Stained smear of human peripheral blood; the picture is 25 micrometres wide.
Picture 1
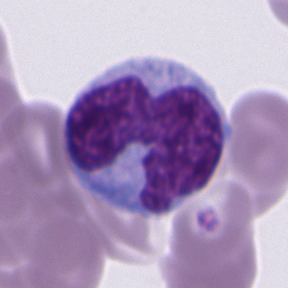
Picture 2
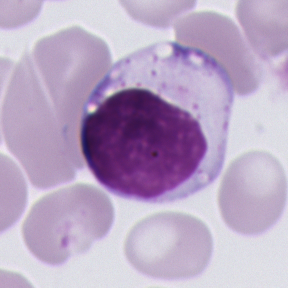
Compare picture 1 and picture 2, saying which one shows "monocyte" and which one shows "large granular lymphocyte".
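The monocyte is in picture 1 and the large granular lymphocyte in picture 2. Both cells have a roughly round outline with a smooth edge. The monocyte measures about 14 micrometres across, and its nucleus fills about 70% of the cell's area. Its cytoplasm is pale greyish-blue, without coarse granules or clear vacuoles, and red cells press against it on the left and right.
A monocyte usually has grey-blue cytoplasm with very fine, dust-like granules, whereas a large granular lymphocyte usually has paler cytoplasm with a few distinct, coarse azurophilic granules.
In the large granular lymphocyte, the cytoplasm is very pale greyish blue and forms a broad crescent on the upper right side of the nucleus. Its nucleus, about 11 by 9 micrometres, is round to oval, with no indentation or lobes. The chromatin is dark purple and condensed, with faint mottling, and no distinct nucleoli are visible.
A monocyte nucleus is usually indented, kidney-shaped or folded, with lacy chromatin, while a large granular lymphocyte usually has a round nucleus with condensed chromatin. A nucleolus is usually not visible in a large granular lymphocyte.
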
